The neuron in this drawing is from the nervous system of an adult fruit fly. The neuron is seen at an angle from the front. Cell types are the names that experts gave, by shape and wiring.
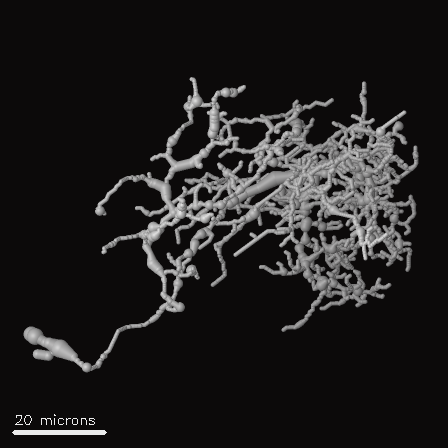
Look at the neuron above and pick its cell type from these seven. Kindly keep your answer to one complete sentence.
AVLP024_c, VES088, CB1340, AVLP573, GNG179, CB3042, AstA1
The cell type that fits this neuron is CB1340.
